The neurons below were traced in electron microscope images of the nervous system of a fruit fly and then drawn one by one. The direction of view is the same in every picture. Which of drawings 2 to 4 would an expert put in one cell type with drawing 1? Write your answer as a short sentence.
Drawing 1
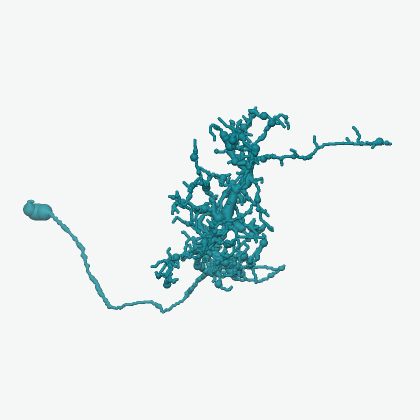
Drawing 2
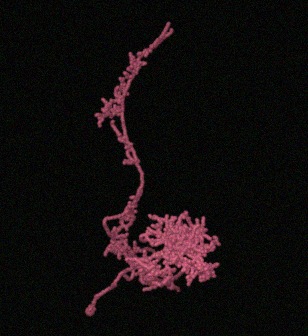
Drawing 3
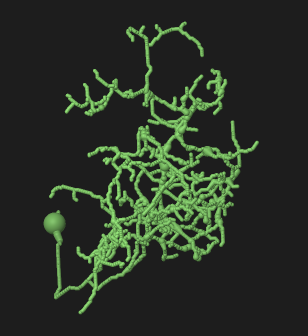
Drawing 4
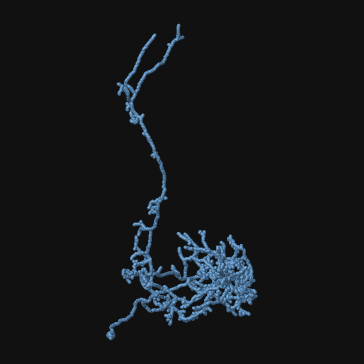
Drawing 3 is of the same cell type.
